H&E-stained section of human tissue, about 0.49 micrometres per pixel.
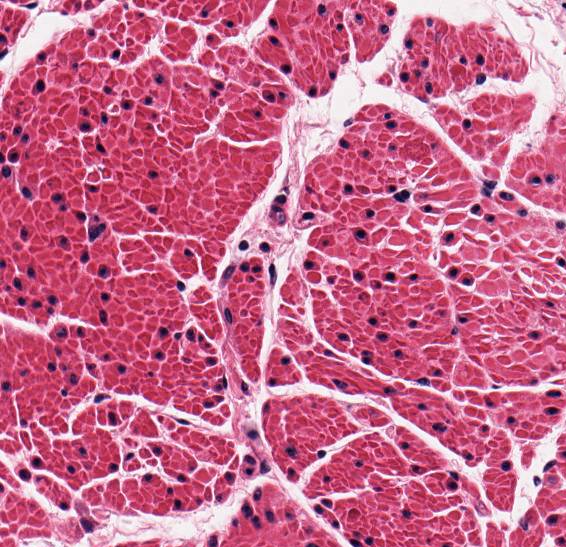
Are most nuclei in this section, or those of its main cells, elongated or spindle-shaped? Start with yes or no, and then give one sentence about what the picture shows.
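No. The muscle cell nuclei are small, round and dark blue.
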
